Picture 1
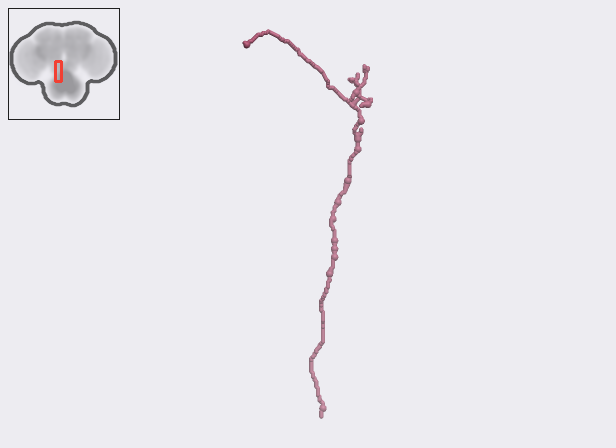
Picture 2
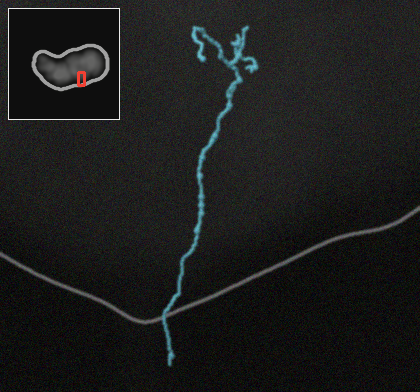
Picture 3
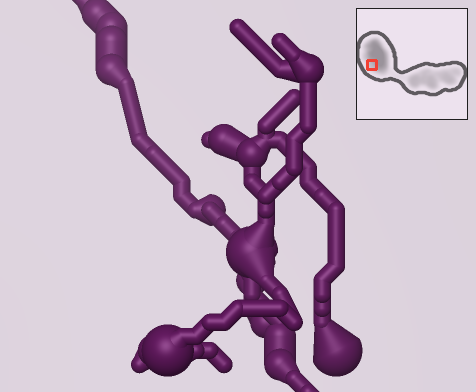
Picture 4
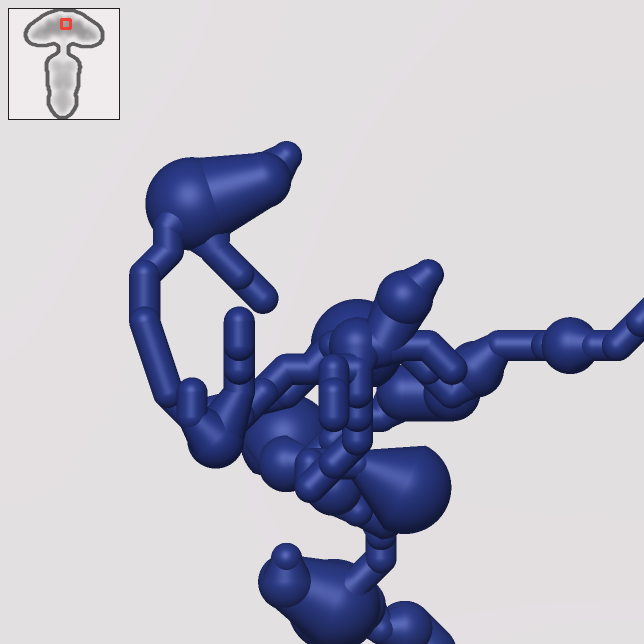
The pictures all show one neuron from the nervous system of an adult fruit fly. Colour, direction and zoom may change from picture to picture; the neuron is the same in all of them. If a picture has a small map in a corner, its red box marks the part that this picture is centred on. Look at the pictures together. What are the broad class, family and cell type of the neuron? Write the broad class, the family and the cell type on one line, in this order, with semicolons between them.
sensory neuron entering the brain; class gustatory; LB4b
